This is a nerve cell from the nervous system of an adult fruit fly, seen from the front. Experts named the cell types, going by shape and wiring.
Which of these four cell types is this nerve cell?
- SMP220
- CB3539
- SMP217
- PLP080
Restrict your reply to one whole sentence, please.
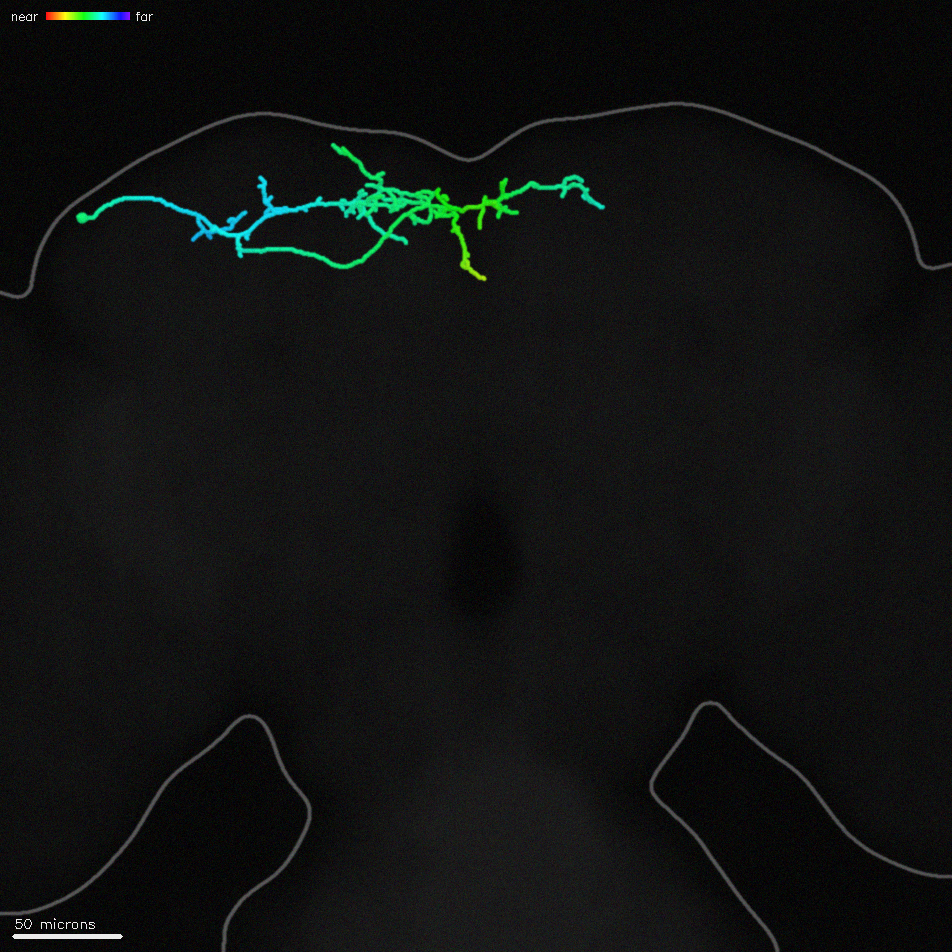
The nerve cell here falls under cell type SMP220.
